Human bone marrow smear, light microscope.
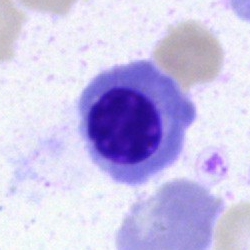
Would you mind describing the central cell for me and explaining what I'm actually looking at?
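The nucleus lies off-centre, toward the left side of the cell. Its chromatin is dense and dark purple. The cytoplasm is blue. The outline is irregular, with small bulges along the right edge. It is an erythroblast.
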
